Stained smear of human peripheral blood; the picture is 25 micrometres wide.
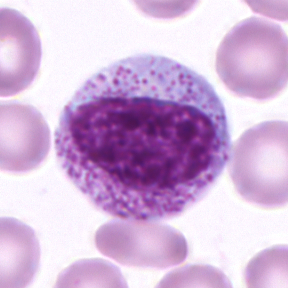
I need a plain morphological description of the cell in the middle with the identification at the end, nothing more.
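Measuring about 15 micrometres across, the cell has dark purple, coarsely clumped chromatin. Its cytoplasm is pale lilac-blue and holds many small reddish-purple granules. These granules are most crowded in the cytoplasm below the nucleus. The cell is a metamyelocyte.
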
